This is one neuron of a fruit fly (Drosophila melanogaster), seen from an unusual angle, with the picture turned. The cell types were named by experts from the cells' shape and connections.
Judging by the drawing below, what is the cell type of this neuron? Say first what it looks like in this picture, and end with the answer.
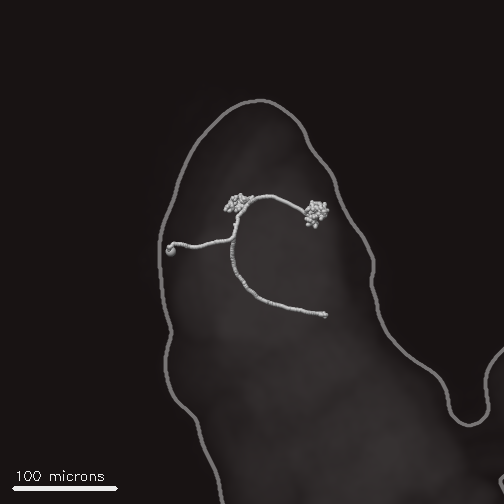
By the scale bar it is about 160 microns wide in this view. In this view it is wider than it is tall. It is a visual projection neuron. The cell type is TmY14.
